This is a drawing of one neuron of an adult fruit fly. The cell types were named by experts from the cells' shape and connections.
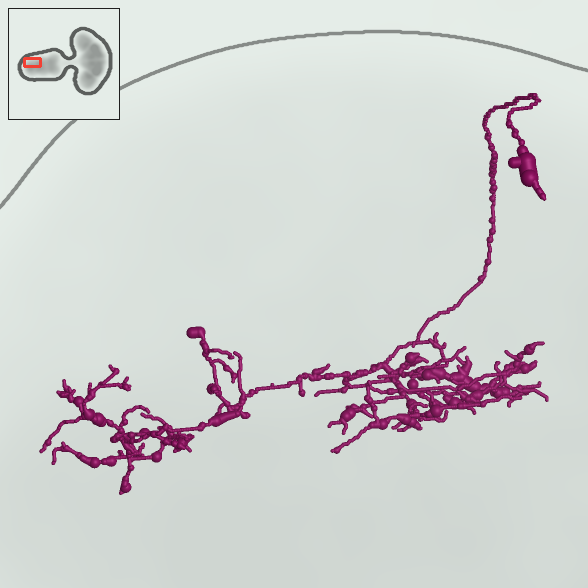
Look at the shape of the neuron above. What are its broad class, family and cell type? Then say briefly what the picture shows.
It is a nerve-cord intrinsic neuron. Its family is hemilineage 09A. It is of cell type IN09A060. It lies in the nerve cord. The cell body can be seen at the upper right of the picture. Dozens of branch ends can be seen.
